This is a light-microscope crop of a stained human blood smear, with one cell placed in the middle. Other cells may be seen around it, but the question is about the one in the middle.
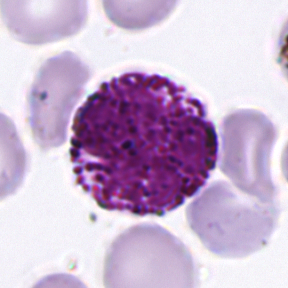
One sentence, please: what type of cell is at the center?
The cell the crop is centered on is a basophil.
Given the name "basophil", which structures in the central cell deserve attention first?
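Start with the granules: this round cell is densely packed with coarse dark purple ones.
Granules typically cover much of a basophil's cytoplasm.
Here they also lie over the nucleus, so you can't trace its outline.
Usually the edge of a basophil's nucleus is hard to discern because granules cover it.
Both of those points go with a basophil. At the margin, granules give the edge a beaded, bumpy look. Nothing in this cell sets itself against that name.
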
